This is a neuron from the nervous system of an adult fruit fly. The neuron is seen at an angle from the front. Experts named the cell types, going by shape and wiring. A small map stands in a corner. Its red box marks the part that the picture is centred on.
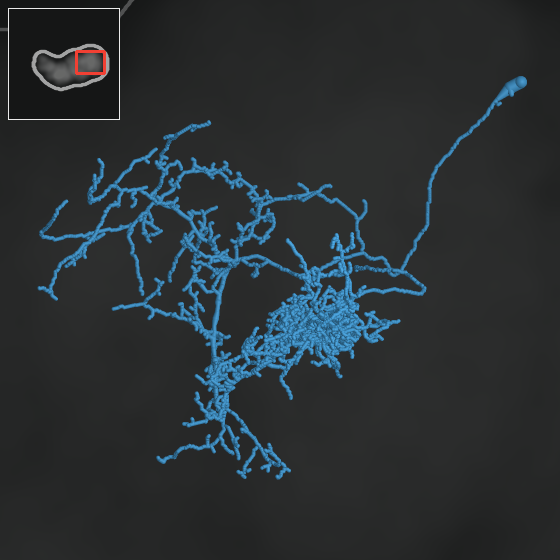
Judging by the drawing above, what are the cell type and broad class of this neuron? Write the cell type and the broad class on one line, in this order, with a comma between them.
LAL141, central-brain intrinsic neuron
